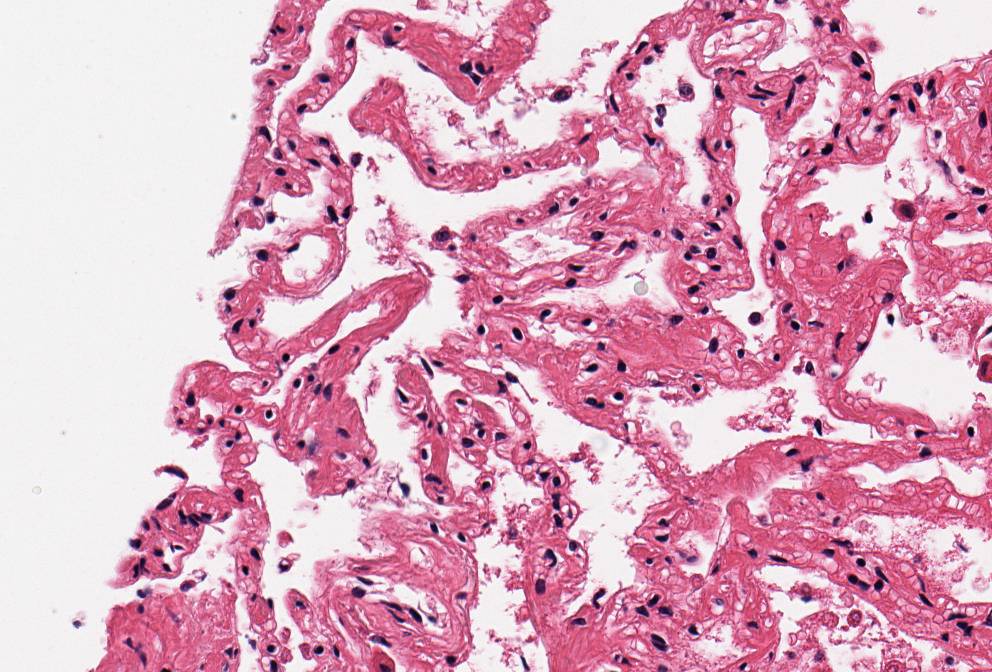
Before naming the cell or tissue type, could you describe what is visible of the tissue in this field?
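The tissue consists of thin, branching, interconnecting pink strands separated by irregular open spaces. Small, dark, oval to elongated nuclei are set singly and fairly evenly along the strands. In places, most clearly toward the right, cells along the strands show pale, finely bubbly cytoplasm. The left of the field, particularly the upper left, is empty background beyond the tissue edge. The tissue is lung.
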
